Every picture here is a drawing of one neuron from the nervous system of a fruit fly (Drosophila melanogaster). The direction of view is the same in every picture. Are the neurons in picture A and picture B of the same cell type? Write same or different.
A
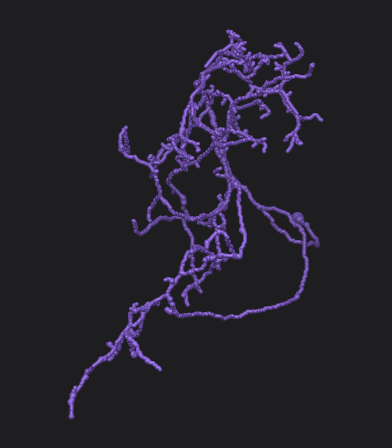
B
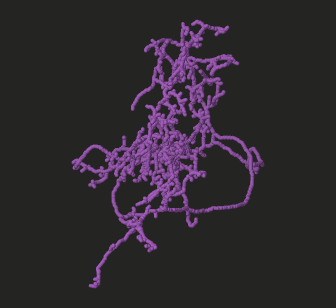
different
